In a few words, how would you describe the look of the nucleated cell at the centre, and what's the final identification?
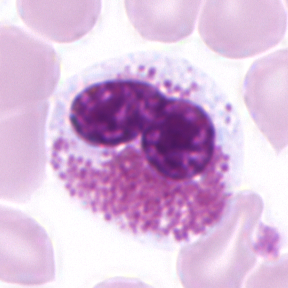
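Looking at the nucleated cell in the centre, its outline is roughly round. Its nucleus has two lobes, and both sit in the upper half of the cell. The chromatin there is dark purple and coarsely clumped. This cell is an eosinophil.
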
